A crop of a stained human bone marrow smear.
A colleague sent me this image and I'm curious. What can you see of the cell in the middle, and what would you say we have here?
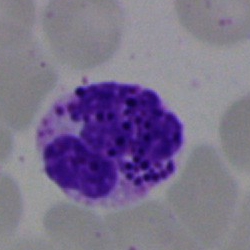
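Roughly round cell, this one. Coarse, dark blue-black granules are scattered right over the nucleus. Where the cytoplasm shows, at the left and lower edge, it's pale pinkish-lilac. No nucleoli are visible in the nucleus. It's a basophil.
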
